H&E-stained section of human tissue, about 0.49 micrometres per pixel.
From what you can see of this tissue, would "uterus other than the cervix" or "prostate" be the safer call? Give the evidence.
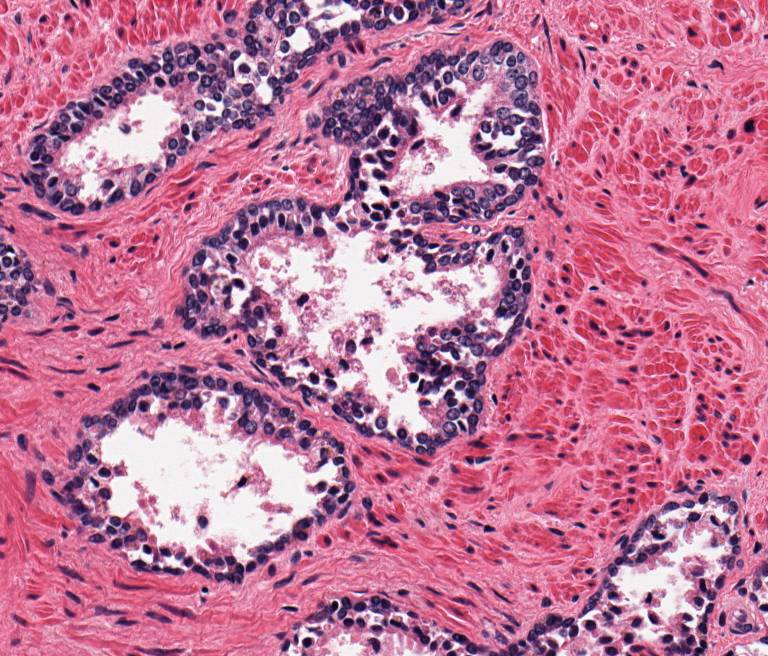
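This is prostate.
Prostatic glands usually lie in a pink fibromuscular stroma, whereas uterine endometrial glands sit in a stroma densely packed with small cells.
Here the separate glands lie in abundant pink stroma, made of bright pink smooth muscle bundles on the right and wavy fibres with scattered spindle-shaped nuclei on the left.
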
